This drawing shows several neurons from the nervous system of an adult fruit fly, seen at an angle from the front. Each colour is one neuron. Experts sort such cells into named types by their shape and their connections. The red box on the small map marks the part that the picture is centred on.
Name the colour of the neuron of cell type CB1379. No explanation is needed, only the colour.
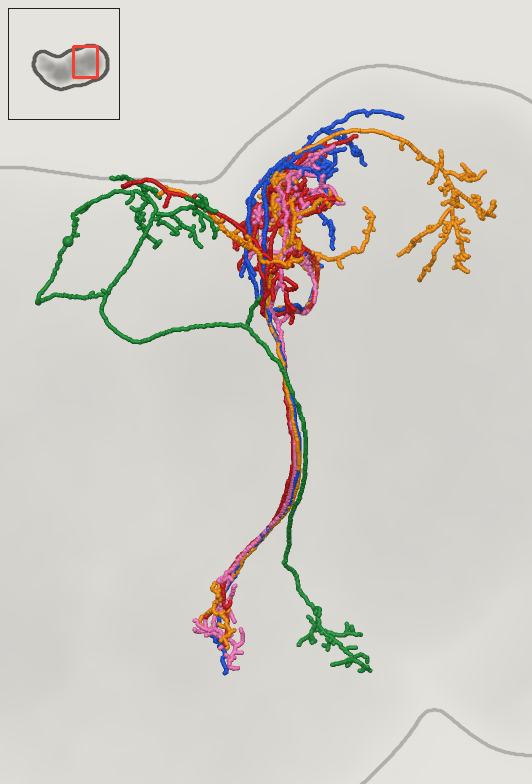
pink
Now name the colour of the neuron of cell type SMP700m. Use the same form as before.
red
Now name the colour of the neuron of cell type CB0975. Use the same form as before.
green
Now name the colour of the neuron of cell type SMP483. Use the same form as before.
blue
